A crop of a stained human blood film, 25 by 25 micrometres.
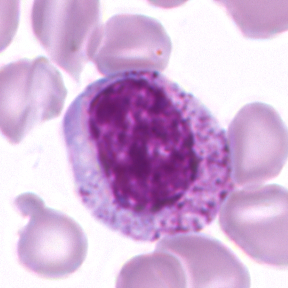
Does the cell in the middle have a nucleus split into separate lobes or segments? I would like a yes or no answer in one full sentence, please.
No, what the nucleus forms is a single compact round, oval or kidney-shaped mass.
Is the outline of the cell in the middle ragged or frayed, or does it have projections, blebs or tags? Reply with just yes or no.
No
